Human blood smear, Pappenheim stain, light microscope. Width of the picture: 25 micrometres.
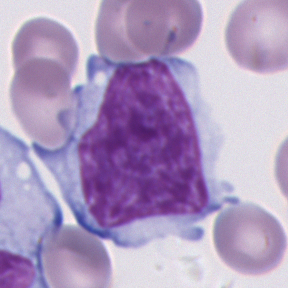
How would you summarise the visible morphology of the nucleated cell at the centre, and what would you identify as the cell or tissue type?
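The nucleus here is angular, roughly four-sided, with fairly straight edges. Cytoplasm's pale grey-blue, deepening to a darker blue at the margin, with one small clear vacuole at upper left. Outline's irregular, small ragged projections along the lower right. It's a myeloblast.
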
